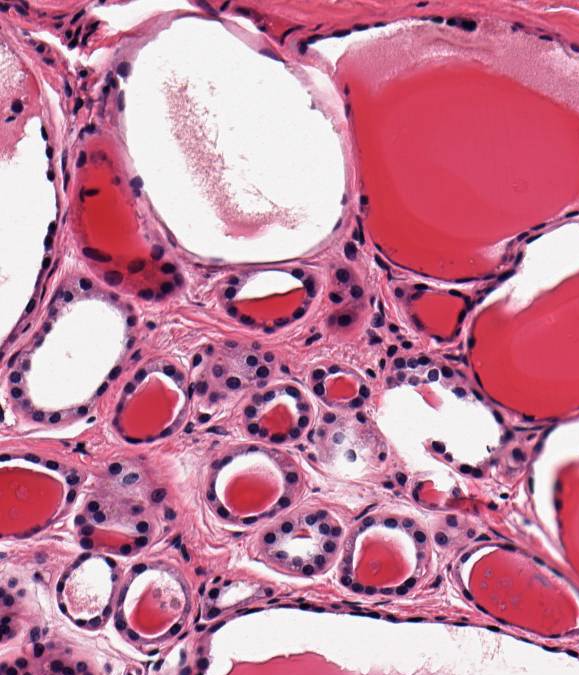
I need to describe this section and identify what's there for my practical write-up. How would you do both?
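First, follicle size: closed, rounded follicles vary widely, largest along the top and right edges, smallest in the centre and lower left. Second, contents: most filled with smooth, homogeneous, deep pink colloid. Third, lining: single cuboidal layer in the small central follicles, flattened in the large. Fourth, nuclei: round, dark, evenly spaced, not crowded or overlapping. This is thyroid.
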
